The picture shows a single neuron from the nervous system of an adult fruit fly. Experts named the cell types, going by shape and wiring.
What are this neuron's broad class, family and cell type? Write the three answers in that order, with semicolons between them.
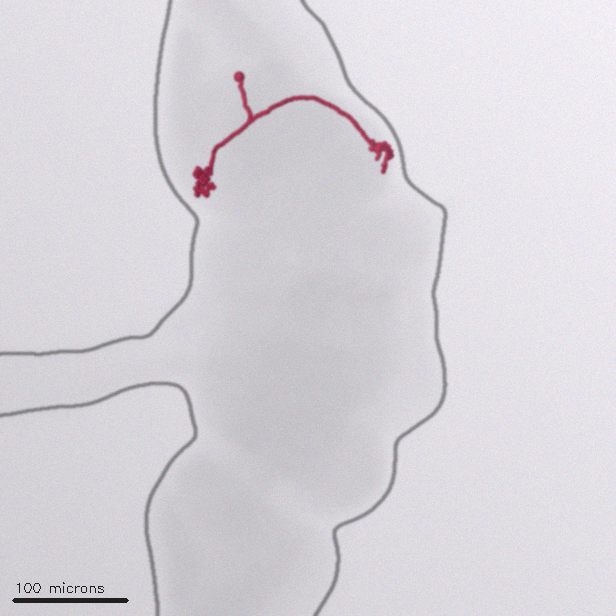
visual projection neuron; hemilineage VPNd2; LC10c-1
